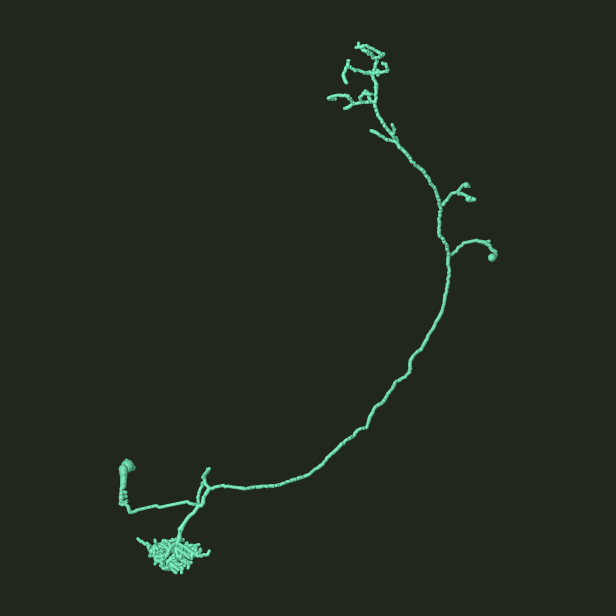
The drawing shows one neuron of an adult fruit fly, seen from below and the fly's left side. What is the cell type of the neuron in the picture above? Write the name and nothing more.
VM2_adPN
